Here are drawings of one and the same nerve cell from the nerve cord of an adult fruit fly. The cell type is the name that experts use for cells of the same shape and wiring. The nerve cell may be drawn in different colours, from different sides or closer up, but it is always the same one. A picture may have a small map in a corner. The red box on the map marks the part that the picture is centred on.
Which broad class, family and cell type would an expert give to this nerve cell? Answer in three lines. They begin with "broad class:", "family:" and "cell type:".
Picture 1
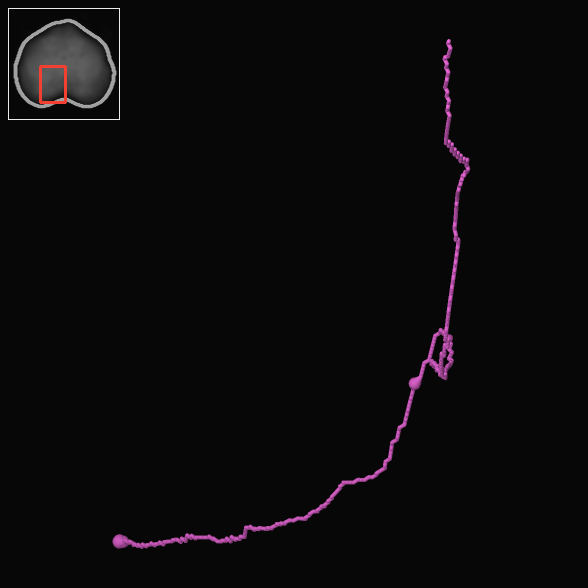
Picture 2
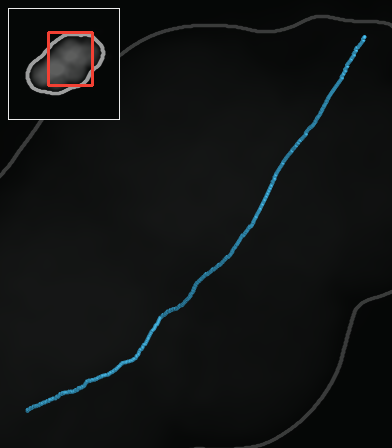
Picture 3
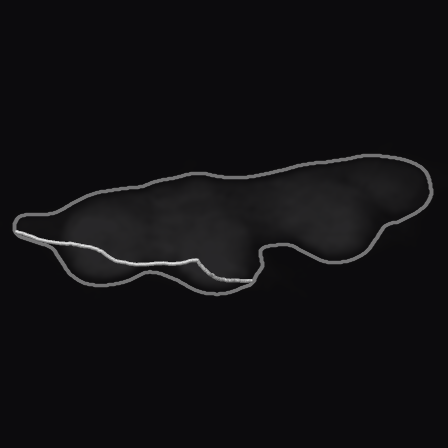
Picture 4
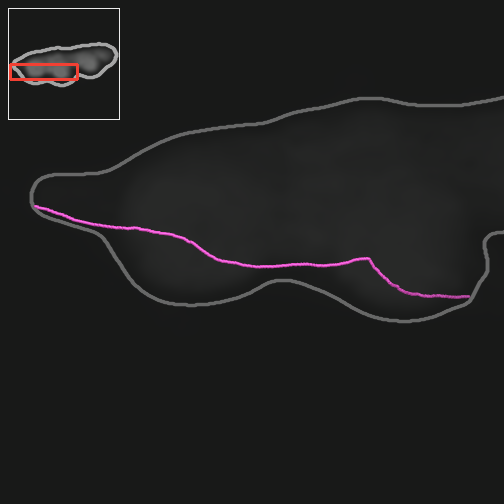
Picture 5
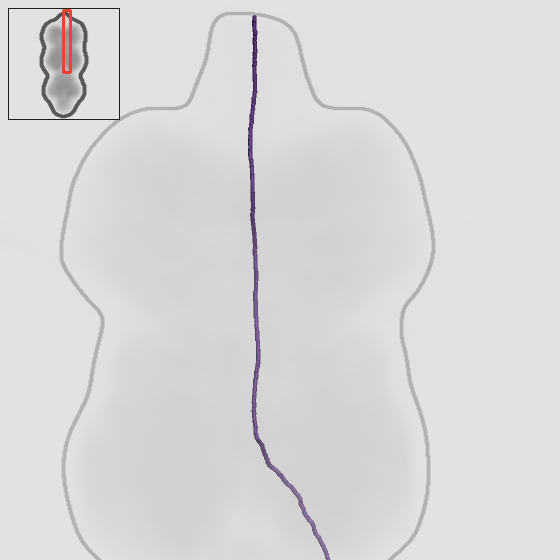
broad class: sensory neuron ascending to the brain
family: class gustatory
cell type: LgAG1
